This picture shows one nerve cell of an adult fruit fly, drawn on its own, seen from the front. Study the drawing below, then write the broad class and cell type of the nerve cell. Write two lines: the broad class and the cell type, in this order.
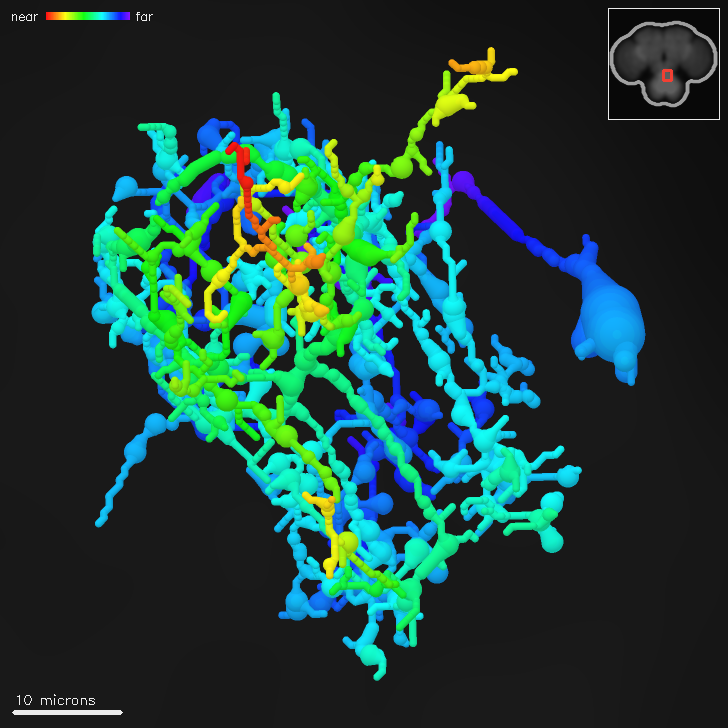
nerve-cord intrinsic neuron
INXXX328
